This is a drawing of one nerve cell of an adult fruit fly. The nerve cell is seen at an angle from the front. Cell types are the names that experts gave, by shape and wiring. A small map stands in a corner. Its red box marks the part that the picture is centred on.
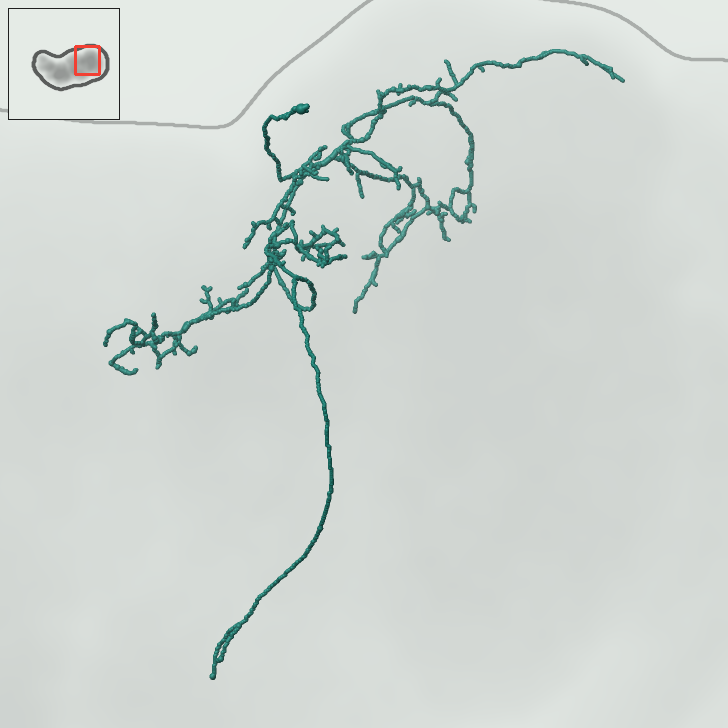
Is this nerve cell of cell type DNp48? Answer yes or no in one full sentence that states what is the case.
No, cell type DNp48 is not the type of this nerve cell; another type is.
